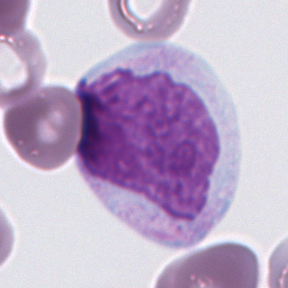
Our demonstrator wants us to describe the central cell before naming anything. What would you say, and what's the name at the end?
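Set against the left side of the cell, the nucleus has an irregular, indented outline. Its chromatin is finely textured, in a loose, lacy pattern. A broad rim of cytoplasm lies on the right and lower sides of the nucleus. This is an atypical promyelocyte.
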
